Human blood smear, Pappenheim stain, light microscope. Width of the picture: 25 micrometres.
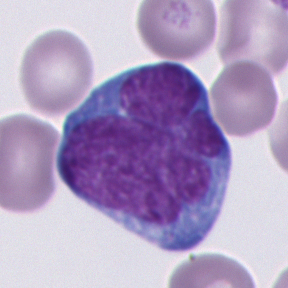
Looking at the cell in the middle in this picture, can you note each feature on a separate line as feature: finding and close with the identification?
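Outline: angular, several fairly straight sides, not round
Nucleus: about 14 micrometres across
Cleft: cuts in from upper left, separating an upper lobe from a larger lower part
Nucleoli: none distinct
Cytoplasm: no visible granules
Name: myeloblast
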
